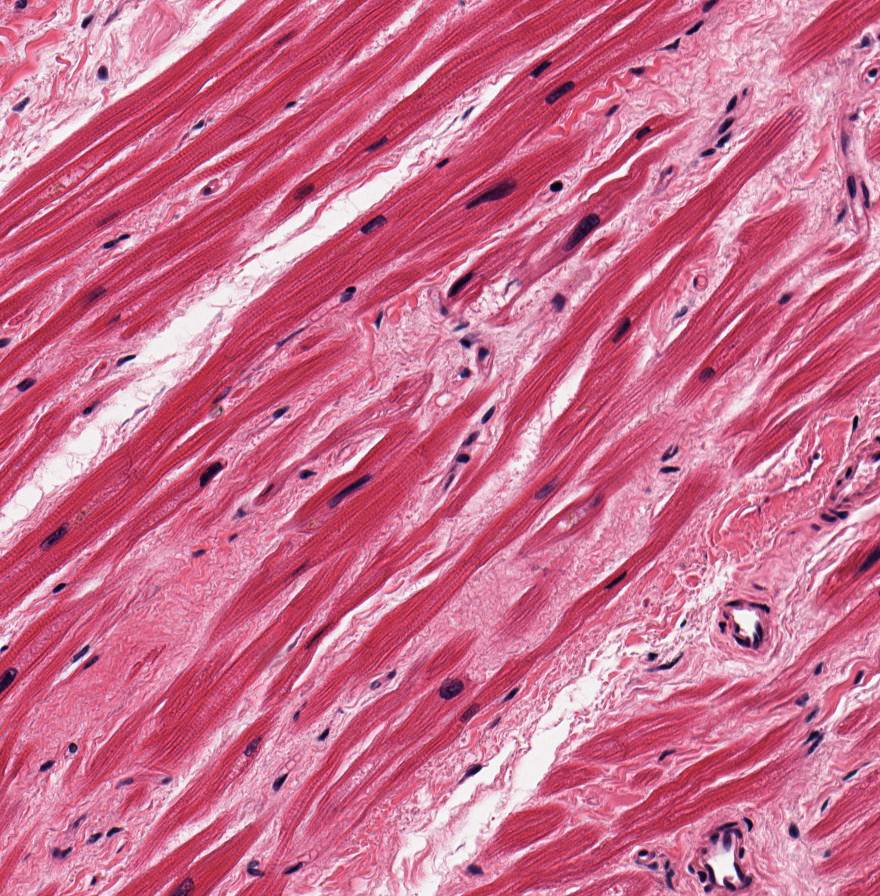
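Atrial appendage of the heart, H&E. Fibre nuclei oval, dark, central. Some fibres branch and rejoin neighbours. Empty white clefts between fibres, left half of field. No fat cells in field.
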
